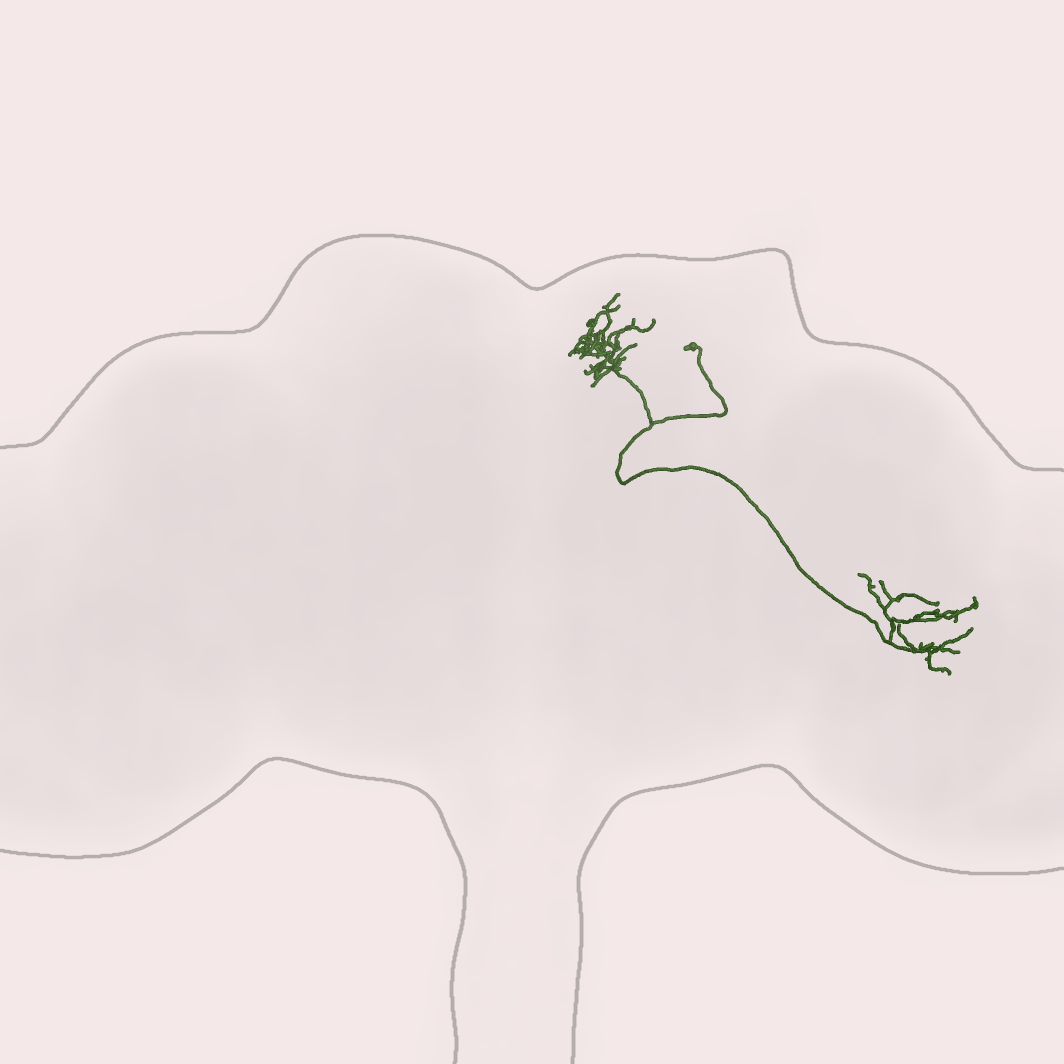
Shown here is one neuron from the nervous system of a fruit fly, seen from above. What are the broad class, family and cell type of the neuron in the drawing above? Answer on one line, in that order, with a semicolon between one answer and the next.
central-brain intrinsic neuron; hemilineage ALv1; M_vPNml83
